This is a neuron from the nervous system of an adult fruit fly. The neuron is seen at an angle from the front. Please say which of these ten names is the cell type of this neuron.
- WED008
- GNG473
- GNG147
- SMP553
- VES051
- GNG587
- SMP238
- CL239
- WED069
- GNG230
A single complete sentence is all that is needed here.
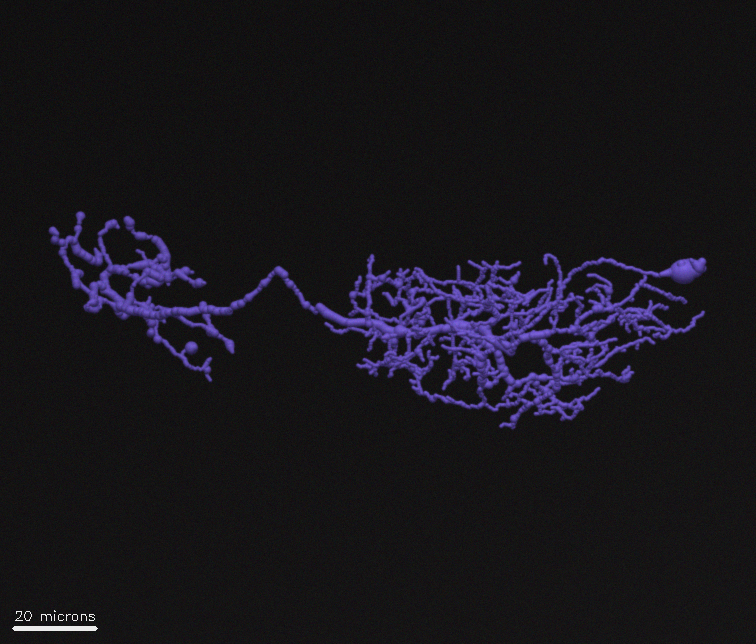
This neuron is an instance of the cell type GNG473.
